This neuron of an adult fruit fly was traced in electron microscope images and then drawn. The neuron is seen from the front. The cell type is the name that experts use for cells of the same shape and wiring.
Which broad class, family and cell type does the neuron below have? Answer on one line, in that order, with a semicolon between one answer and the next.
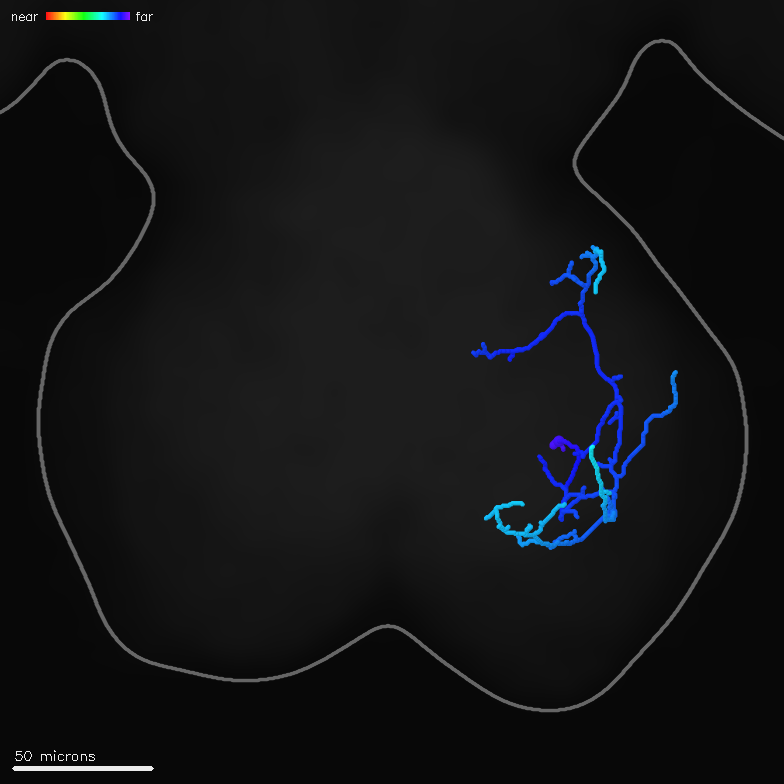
nerve-cord intrinsic neuron; hemilineage 13A; IN13A059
